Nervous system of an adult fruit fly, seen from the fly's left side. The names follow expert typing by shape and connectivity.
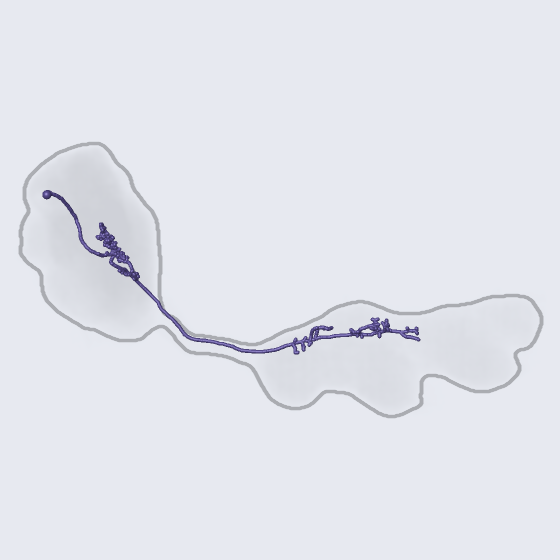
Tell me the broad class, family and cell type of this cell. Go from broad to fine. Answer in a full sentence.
A descending neuron of hemilineage WEDd1, type DNae004.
